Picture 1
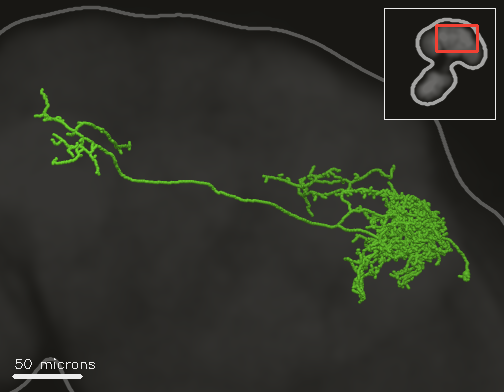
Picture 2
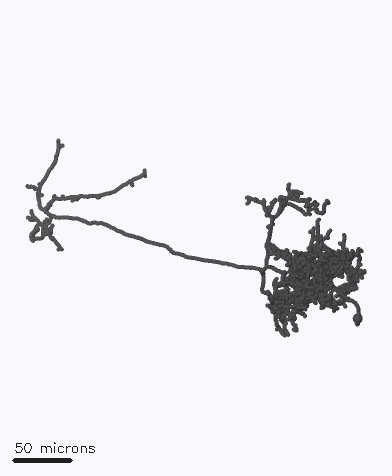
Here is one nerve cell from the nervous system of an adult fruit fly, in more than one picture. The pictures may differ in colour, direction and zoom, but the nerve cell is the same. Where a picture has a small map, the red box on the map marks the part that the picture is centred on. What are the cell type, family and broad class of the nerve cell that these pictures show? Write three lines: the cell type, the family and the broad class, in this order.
AVLP157
hemilineage VLPl2_medial
central-brain intrinsic neuron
